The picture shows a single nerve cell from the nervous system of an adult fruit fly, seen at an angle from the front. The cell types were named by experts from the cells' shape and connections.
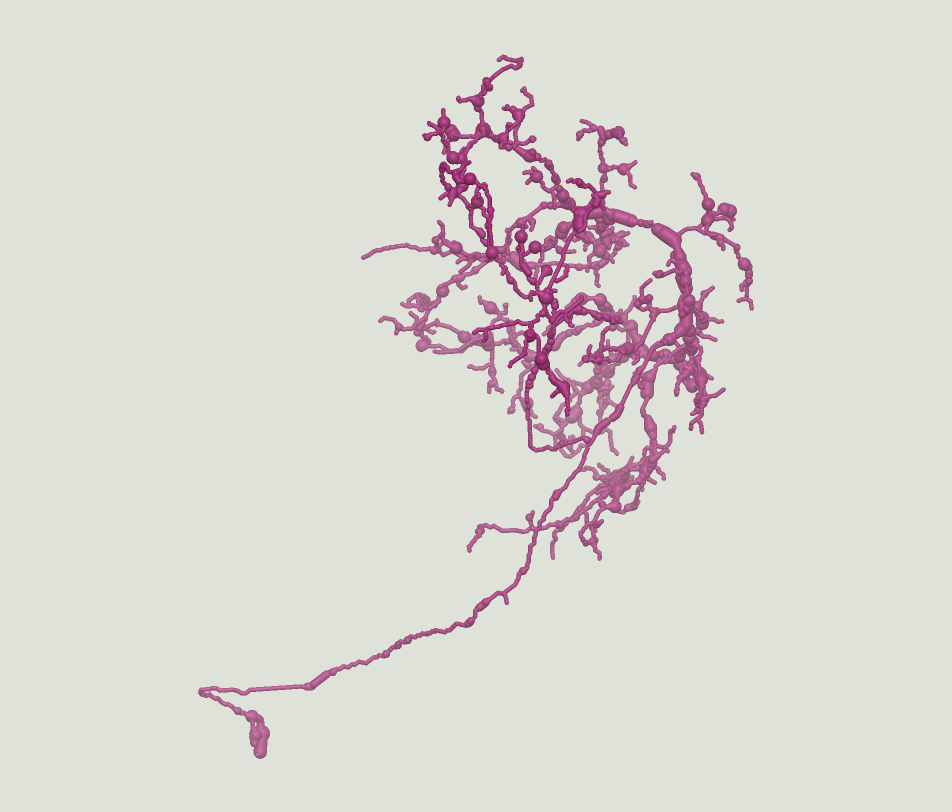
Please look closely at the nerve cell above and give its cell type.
IN13B048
